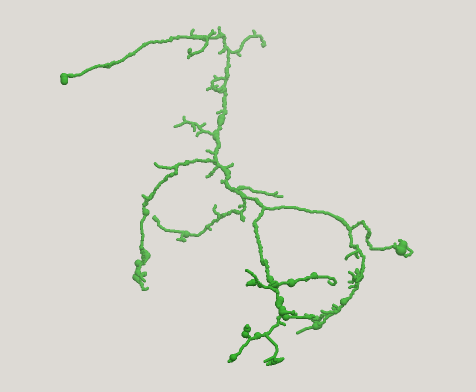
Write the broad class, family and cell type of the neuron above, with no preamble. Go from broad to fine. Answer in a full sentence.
A nerve-cord intrinsic neuron of hemilineage 21A, type IN21A096.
